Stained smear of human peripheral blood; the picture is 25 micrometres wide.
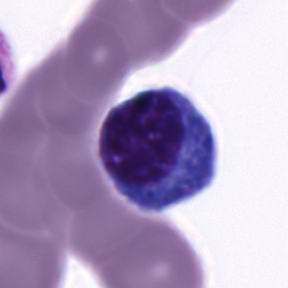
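Plasma cell, the central cell in a stained smear of peripheral blood. Its nucleus fills most of the cell and sits toward the upper left, with dark purple chromatin that looks dense and coarsely clumped. Along the lower right edge, the cytoplasm forms a narrow crescent stained deep blue.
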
